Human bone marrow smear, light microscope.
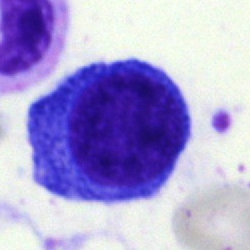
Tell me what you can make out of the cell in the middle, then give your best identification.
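Irregular in outline, the cell has an angular bulge on its left side. Dark purple chromatin, finely textured, runs throughout the nucleus. Deep blue cytoplasm is widest on that left side. What is shown is a proerythroblast.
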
